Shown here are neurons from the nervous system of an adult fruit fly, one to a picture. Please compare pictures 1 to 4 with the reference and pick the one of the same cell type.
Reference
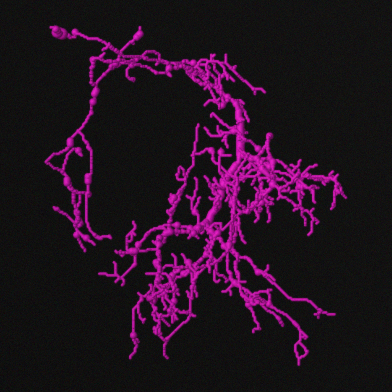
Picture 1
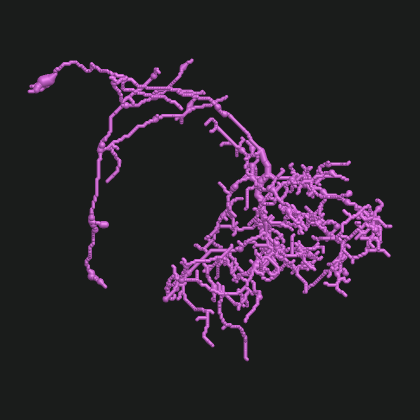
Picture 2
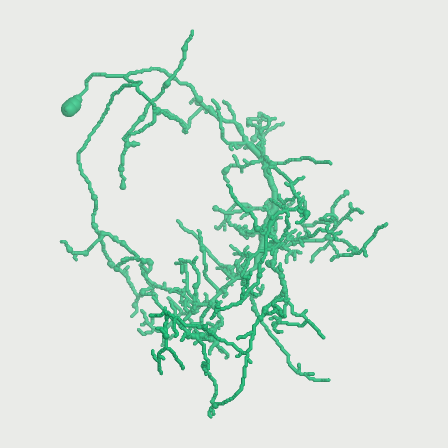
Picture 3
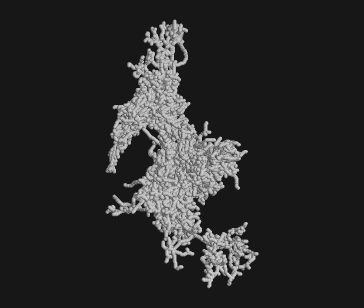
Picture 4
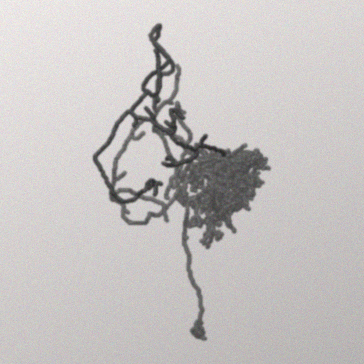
Picture 2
